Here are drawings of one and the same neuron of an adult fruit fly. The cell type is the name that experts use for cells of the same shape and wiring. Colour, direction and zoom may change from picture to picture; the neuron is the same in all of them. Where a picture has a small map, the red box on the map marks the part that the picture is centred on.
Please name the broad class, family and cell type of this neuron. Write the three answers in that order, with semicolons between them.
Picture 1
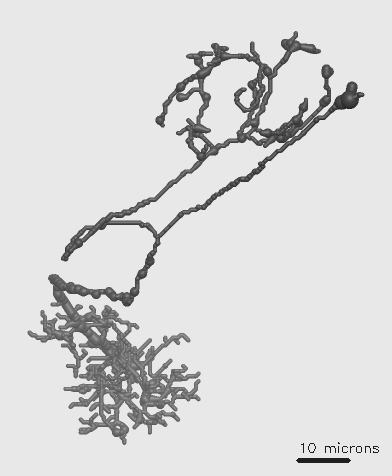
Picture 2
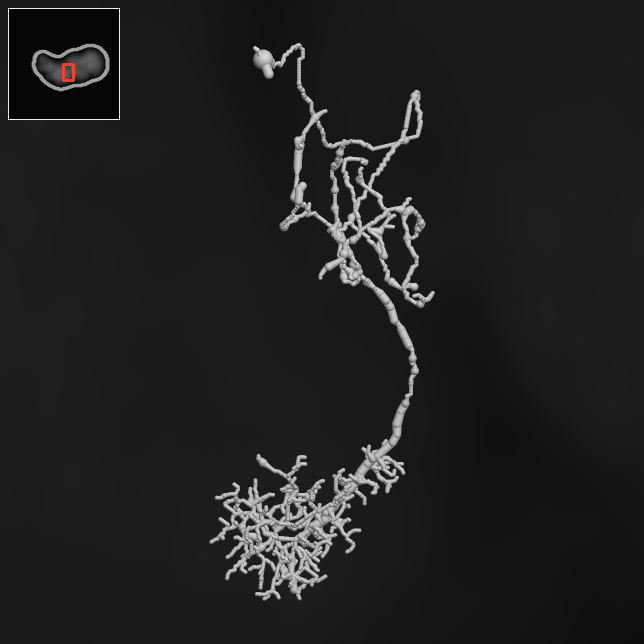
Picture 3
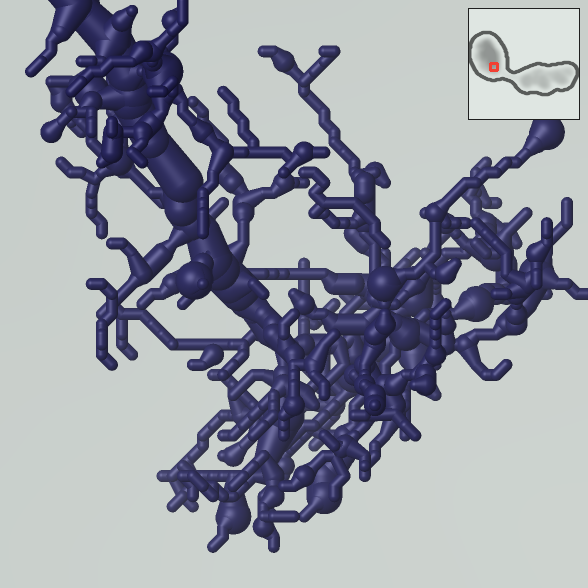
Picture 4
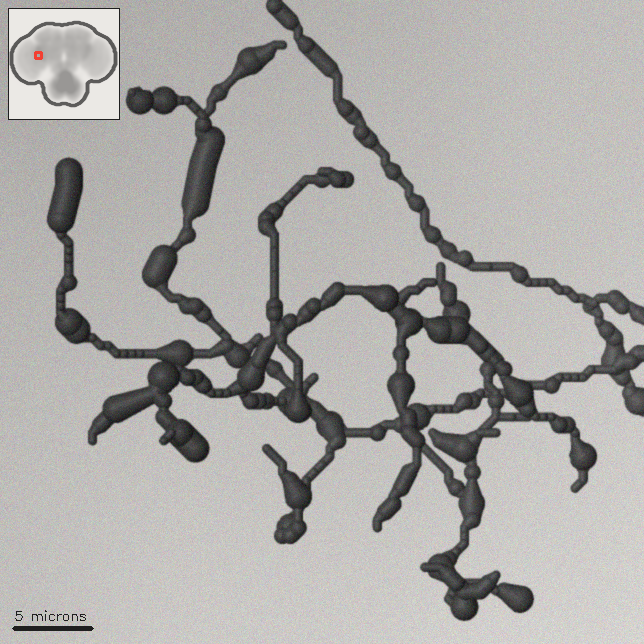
visual projection neuron; hemilineage VPNv1; LC17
